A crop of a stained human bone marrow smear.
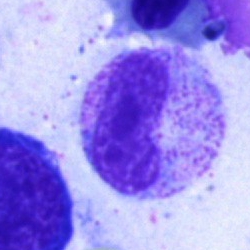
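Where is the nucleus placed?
Toward the left side of the cell.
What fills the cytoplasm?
Numerous fine pink-purple granules, with pale lilac cytoplasm between them and no vacuoles seen.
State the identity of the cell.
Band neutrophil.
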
